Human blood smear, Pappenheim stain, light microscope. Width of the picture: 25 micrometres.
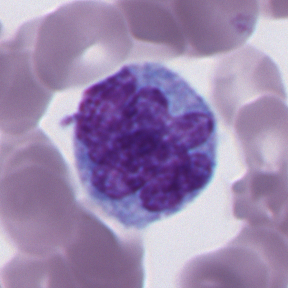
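Monocyte at the centre of a stained peripheral blood smear. The nucleus occupies most of the cell and is irregularly folded into several lobes. Its chromatin is dark purple and clumped. A small dark tag projects from the left edge of this monocyte.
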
